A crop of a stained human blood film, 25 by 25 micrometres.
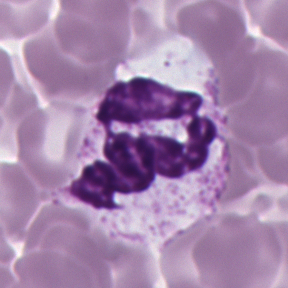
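Segmented neutrophil, the cell in the middle of this stained smear of peripheral blood. Look first at its nucleus: it is split into at least three lobes, linked one to the next in a winding chain. The chromatin within is dark purple and coarsely clumped. Scattered through the cytoplasm you can see fine pinkish-violet granules. The outline is roughly rounded, with no surface projections.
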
